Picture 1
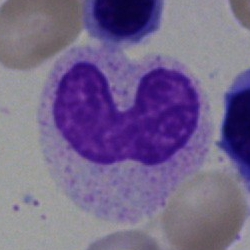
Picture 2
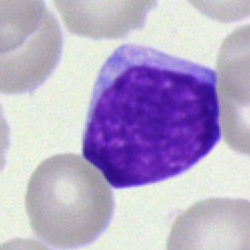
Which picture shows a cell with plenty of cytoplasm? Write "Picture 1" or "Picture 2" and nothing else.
Picture 1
